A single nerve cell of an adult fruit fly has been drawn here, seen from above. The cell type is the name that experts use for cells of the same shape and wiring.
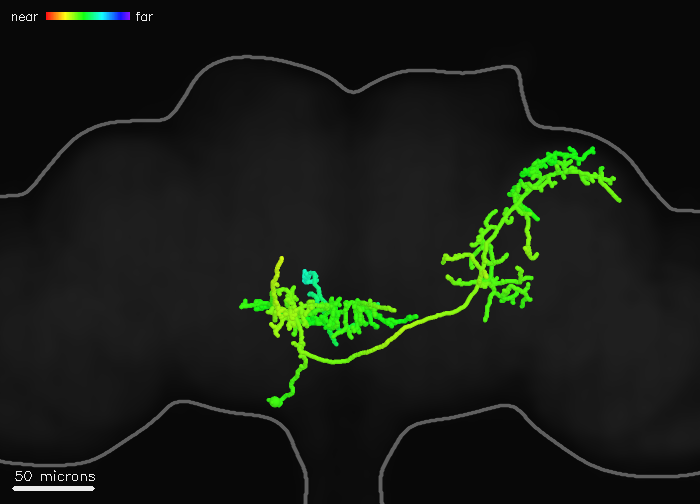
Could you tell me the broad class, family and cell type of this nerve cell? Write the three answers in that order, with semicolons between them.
central-brain intrinsic neuron; hemilineage DM6_posterior; IB095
